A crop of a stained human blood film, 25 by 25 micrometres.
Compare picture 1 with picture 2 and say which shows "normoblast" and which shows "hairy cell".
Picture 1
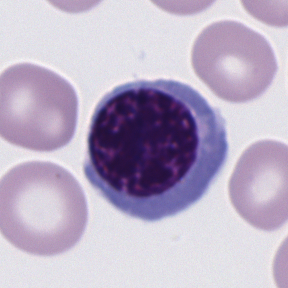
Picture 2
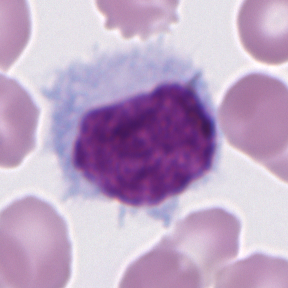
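The normoblast is in picture 1 and the hairy cell in picture 2. The hairy cell has a ragged, uneven border from which fine hair-like threads of cytoplasm stick out, whereas the normoblast's surface bears no projections. At about 15 micrometres across, the hairy cell is the larger; the normoblast measures about 13 micrometres, about 1.75 times the width of a red cell that lies whole in its picture. The normoblast's nucleus is round and about 9 micrometres across, while the hairy cell's is oval, about 13 by 10 micrometres, a single undivided mass without lobes lying toward the lower right.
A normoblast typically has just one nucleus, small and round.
In each cell the nucleus occupies about 60% of the area. The normoblast's chromatin is dark purple and coarsely clumped, with small paler gaps between the clumps, and no nucleolus is visible. Neither cytoplasm contains granules; the normoblast's also has no vacuoles, and the hairy cell's is pale greyish blue.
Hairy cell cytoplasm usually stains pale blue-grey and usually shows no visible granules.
No red cell touches the normoblast.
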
